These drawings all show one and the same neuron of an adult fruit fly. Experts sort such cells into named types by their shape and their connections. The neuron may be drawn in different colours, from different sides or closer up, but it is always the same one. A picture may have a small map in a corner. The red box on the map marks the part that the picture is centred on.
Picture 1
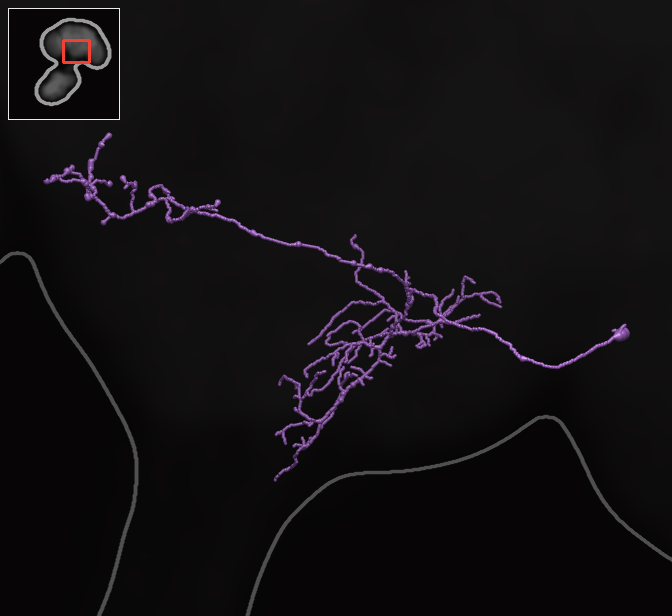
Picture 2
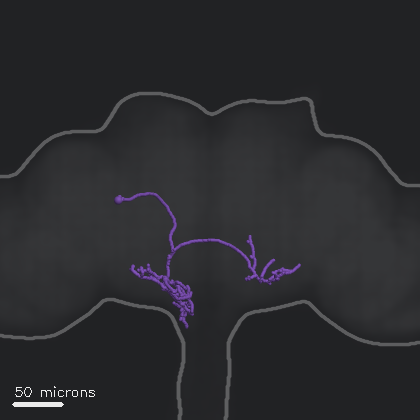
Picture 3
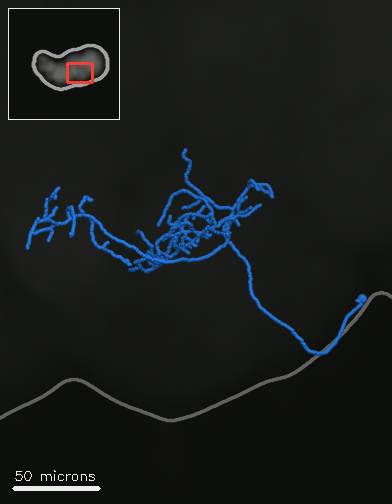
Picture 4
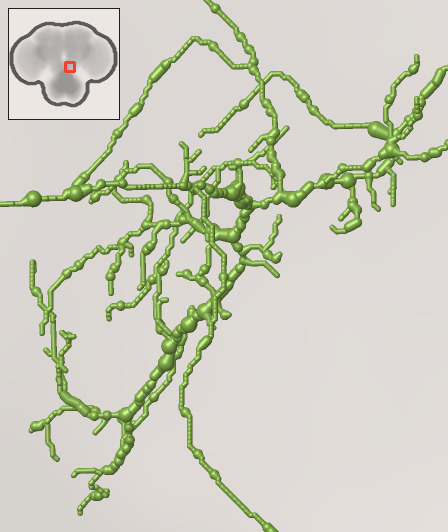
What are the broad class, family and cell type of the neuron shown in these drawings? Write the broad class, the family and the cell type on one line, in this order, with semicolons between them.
central-brain intrinsic neuron; hemilineage MX7; GNG430_b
